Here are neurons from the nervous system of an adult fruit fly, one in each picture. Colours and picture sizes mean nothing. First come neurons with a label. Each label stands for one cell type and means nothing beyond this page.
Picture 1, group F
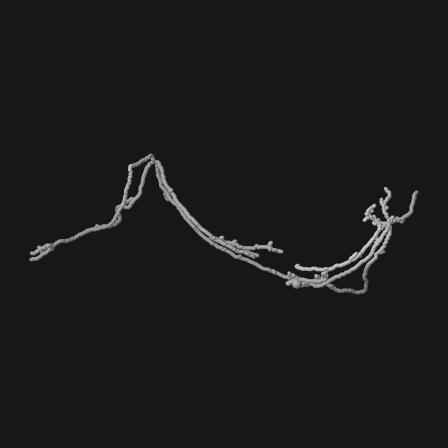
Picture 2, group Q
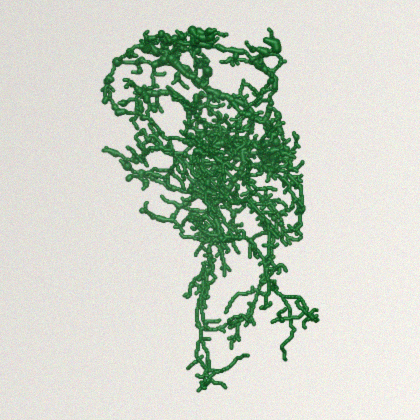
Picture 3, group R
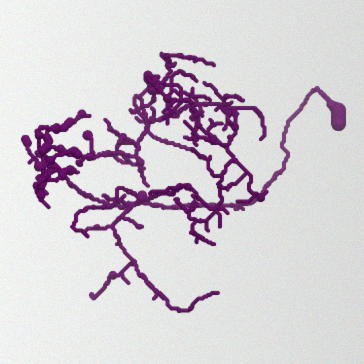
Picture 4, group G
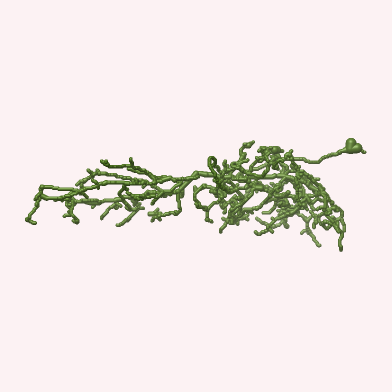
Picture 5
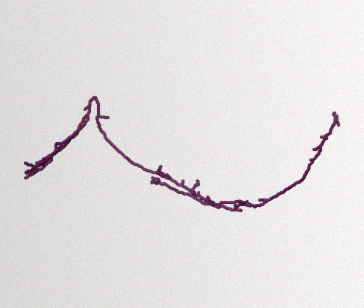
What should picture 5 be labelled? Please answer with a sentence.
It belongs to group F.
